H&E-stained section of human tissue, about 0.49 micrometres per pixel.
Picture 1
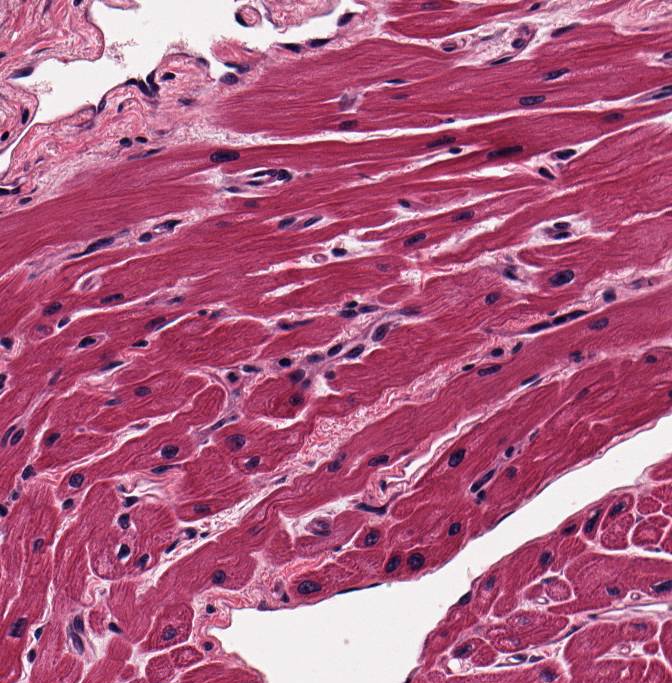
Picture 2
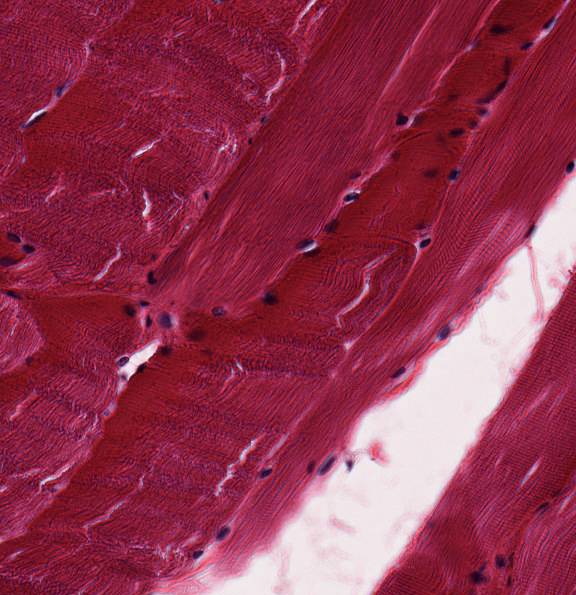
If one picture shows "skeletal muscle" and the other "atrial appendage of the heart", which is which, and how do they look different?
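Quickly: the atrial appendage of the heart is picture 1, and skeletal muscle is picture 2. In the first, many fibres branch and join neighbouring ones, with oval nuclei sitting centrally. Between those fibres run thin strands of loose, pale pink connective tissue with spindle-shaped nuclei.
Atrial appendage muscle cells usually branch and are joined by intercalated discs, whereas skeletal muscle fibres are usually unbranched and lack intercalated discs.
In the second, the nuclei are flattened and elongated and sit at the fibre edges instead.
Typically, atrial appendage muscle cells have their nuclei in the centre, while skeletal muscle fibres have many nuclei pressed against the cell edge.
You can also see fine cross-striations across the skeletal muscle fibres, and wavy, rippled outlines on those at upper left. Fibre cytoplasm in both is a deep pink-red.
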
